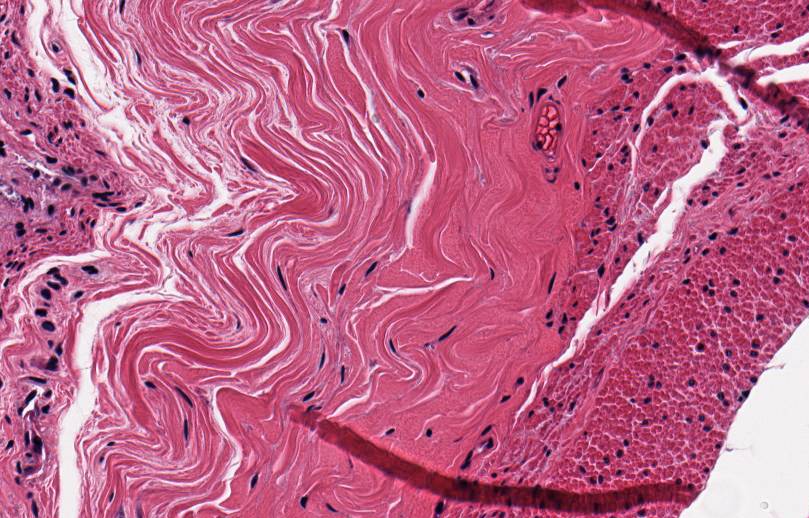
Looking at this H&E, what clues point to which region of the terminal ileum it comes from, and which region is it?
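What you're looking at is dense connective tissue. Notice the wavy, strongly eosinophilic fibre bundles filling the centre and left; their waviness is one clue. Between them the nuclei are sparse, dark and elongated, lying along the fibres, and that is the other clue.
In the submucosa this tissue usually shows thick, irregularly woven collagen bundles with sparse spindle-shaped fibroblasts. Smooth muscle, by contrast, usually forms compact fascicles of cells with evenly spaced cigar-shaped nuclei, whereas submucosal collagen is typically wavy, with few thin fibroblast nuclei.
There is no epithelium and no fat in the field.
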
